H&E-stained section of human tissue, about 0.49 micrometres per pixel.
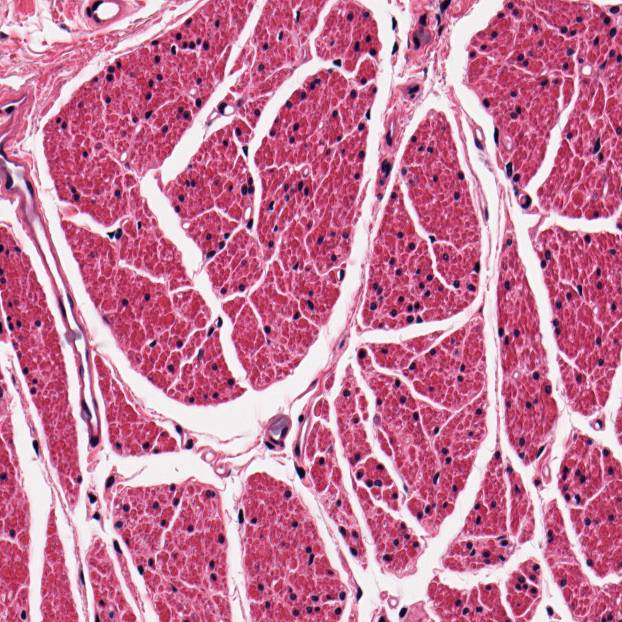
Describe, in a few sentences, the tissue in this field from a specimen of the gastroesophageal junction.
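I notice large, irregular bundles of smooth muscle, cut in cross-section, filling the whole field, with pale connective-tissue septa between. Inside each bundle, cells appear as small, closely packed rounded or polygonal profiles, many lacking a nucleus in this plane. Their cytoplasm stains deep pink-red throughout. Just below centre, a small blood vessel sits in a septum.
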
